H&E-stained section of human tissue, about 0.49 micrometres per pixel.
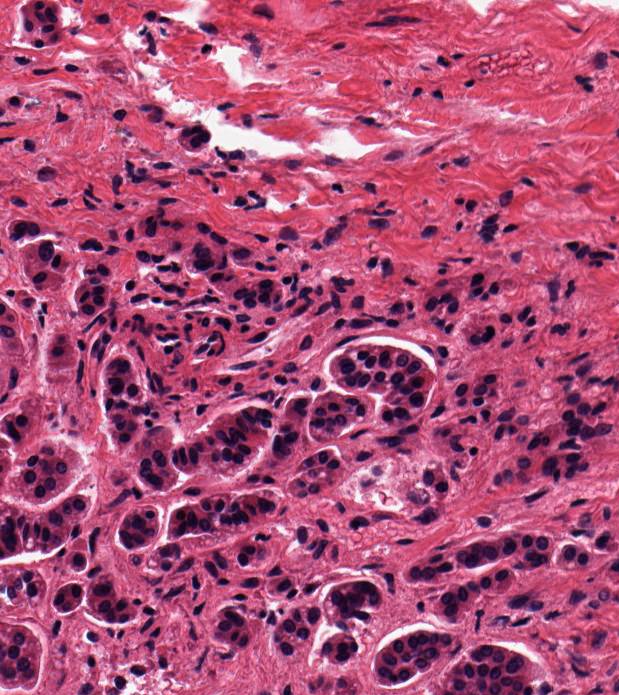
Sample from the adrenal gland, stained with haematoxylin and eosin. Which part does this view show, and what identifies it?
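Zona glomerulosa is what I'm seeing, and the grouping of the cells settles it: small rounded nests and short cords, scattered through the stroma of the lower two-thirds.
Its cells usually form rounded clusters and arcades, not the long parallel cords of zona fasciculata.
The nest cells carry a moderate amount of pink cytoplasm.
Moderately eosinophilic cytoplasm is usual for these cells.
Most nests look solid to me, with few well-formed central lumens, and dense pink fibrous tissue fills the upper third.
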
